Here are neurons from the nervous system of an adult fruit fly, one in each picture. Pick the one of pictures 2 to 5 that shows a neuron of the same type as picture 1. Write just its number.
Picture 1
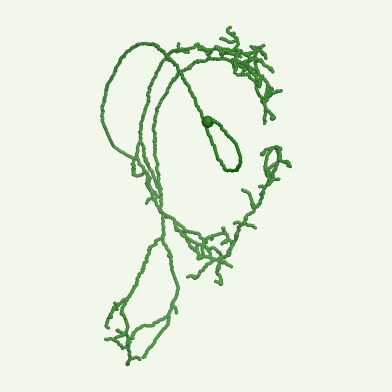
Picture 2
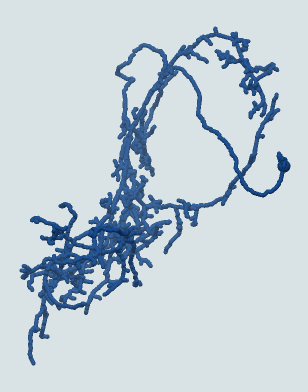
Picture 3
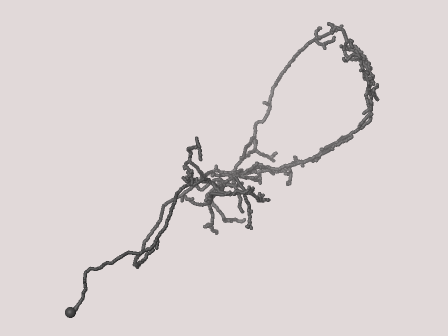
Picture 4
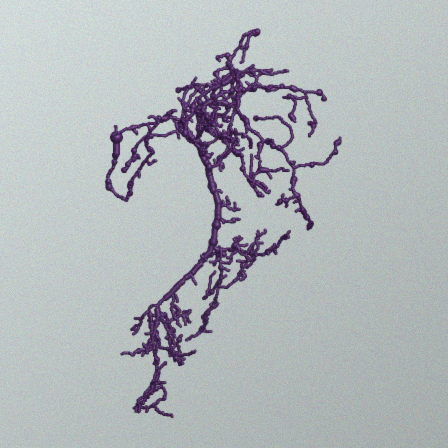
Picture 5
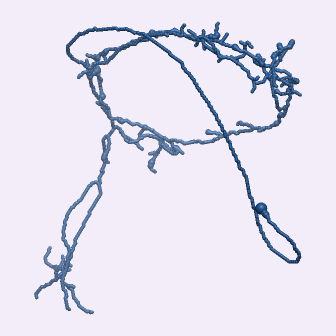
5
